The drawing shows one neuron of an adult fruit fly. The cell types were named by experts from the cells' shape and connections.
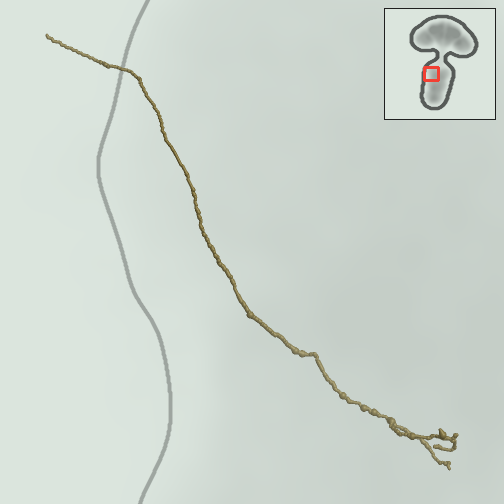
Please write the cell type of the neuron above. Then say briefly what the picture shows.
The cell type is WG1. This is a sensory neuron entering the nerve cord. It lies in the nerve cord. No cell body is drawn. It has a dozen or fewer branch ends.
